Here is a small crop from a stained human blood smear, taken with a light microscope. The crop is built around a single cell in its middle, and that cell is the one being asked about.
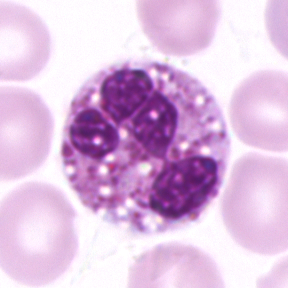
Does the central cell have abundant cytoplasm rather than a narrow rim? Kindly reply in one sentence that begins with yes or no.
Yes, the cell's cytoplasm around the nucleus is ample.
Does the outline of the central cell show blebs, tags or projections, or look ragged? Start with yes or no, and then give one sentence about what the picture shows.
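No. The cell has a round, smooth outline.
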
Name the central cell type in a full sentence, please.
Looking at the middle of the crop, the cell there is an eosinophil.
